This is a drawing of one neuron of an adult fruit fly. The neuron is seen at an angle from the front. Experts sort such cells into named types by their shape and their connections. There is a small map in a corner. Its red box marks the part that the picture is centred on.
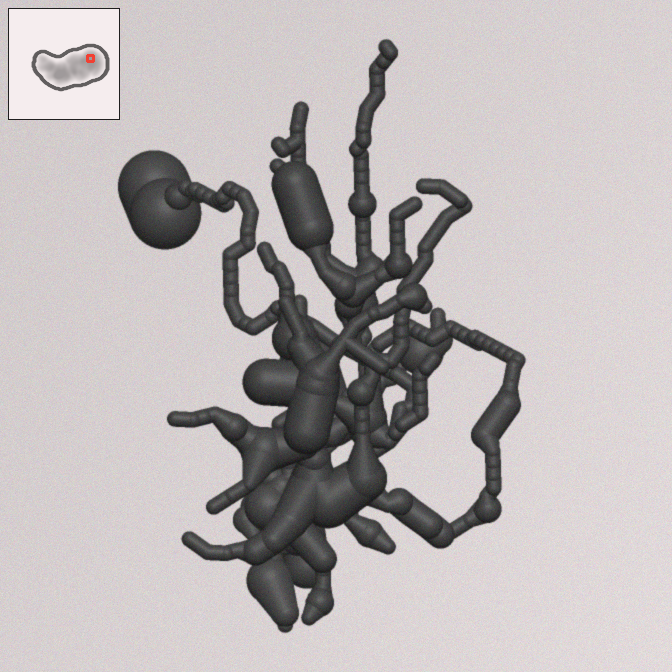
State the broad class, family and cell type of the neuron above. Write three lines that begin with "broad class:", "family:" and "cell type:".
broad class: optic-lobe intrinsic neuron
family: T
cell type: T5d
